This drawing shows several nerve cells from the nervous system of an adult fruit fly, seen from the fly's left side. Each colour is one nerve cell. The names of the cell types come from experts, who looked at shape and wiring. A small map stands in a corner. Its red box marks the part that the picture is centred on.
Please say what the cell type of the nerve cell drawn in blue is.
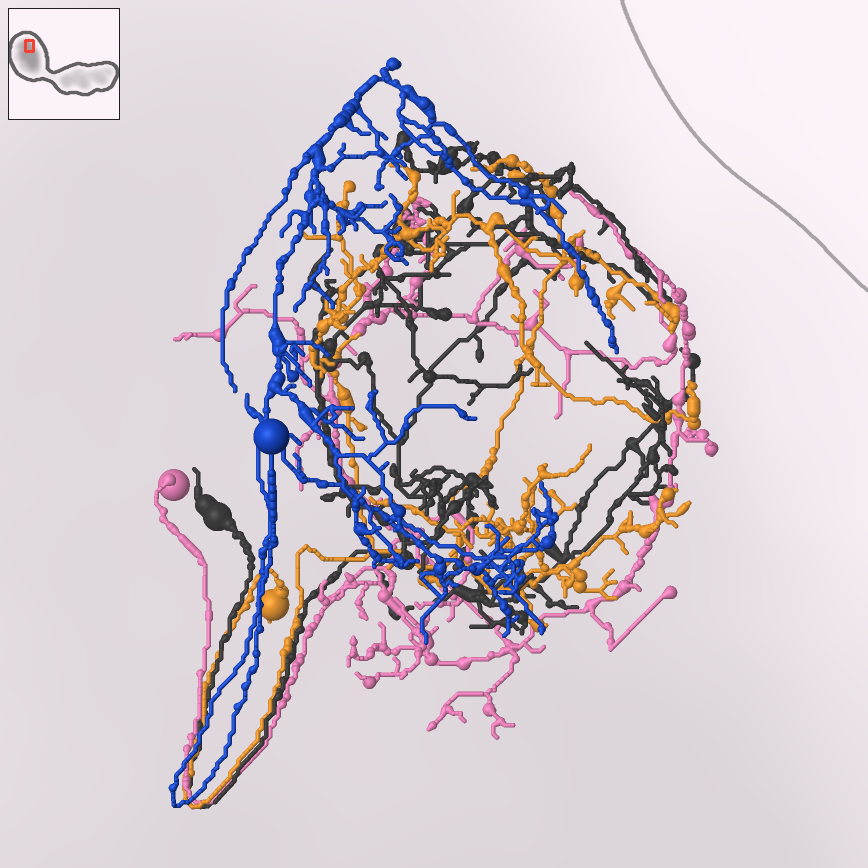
LHAV4d4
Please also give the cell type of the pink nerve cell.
CB2958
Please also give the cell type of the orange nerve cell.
CB2770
